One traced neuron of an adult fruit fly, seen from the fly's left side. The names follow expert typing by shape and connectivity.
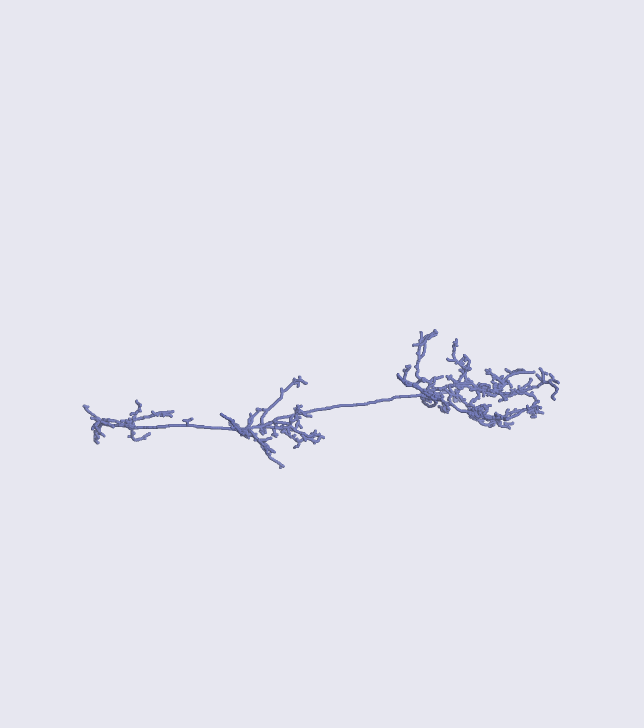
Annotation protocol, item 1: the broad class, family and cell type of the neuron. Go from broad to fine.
nerve-cord intrinsic neuron; hemilineage 09B; IN09B018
